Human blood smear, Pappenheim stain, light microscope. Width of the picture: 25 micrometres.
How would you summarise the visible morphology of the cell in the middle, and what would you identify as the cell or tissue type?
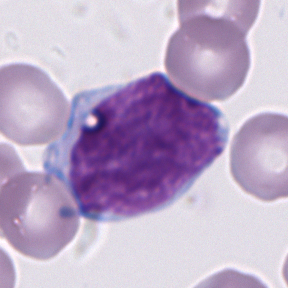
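The cell measures about 17 by 13 micrometres, and its nucleus fills about 80% of the cell's area. Its chromatin is finely granular and evenly spread, with no coarse dark clumps. The pale blue cytoplasm forms a narrow rim, widest on the left side of the cell. At the upper left edge of the nucleus lies a small bright white dot. Answer: myeloblast.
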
